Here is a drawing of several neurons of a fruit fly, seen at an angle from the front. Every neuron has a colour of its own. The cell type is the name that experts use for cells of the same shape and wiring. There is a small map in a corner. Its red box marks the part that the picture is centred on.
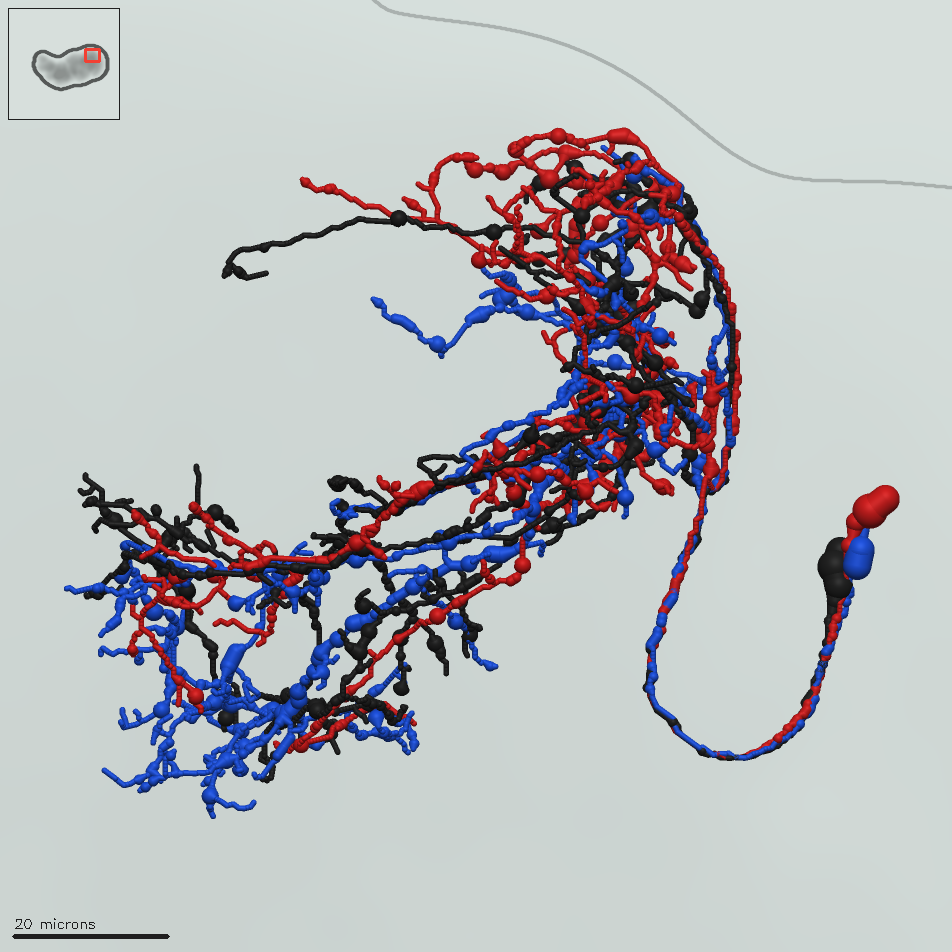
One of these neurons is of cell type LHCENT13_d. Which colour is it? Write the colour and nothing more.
black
